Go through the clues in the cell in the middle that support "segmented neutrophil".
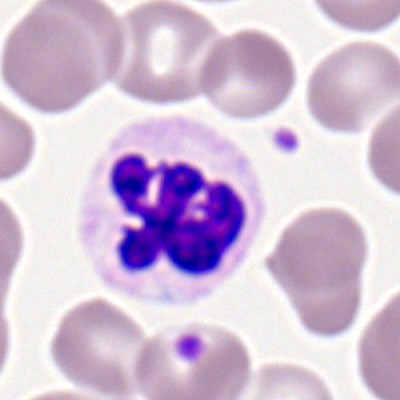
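For a segmented neutrophil, the cytoplasm fits: a wide rim of pale pinkish-lilac cytoplasm surrounds the nucleus.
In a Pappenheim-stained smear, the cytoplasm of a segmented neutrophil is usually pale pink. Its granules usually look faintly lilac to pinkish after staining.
In keeping with this, the cytoplasm has no large orange-red granules. Also seen: a round, smooth outline and dark purple, coarsely clumped chromatin.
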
